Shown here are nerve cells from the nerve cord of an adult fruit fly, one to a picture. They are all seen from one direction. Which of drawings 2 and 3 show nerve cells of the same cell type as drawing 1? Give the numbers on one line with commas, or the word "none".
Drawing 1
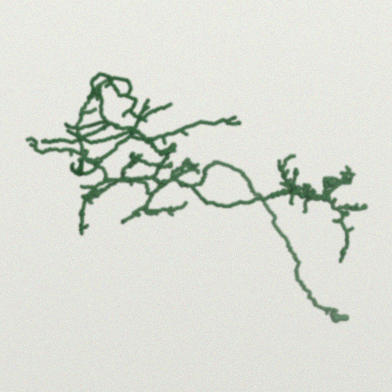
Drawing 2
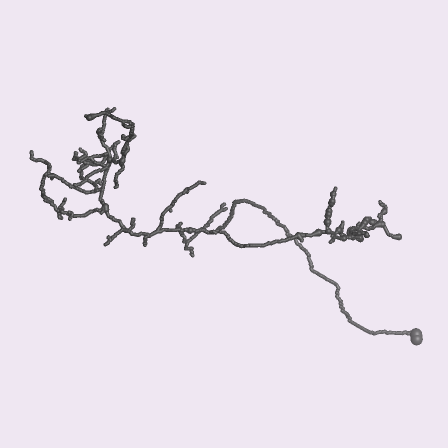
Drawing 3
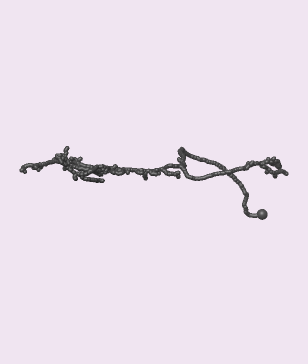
2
